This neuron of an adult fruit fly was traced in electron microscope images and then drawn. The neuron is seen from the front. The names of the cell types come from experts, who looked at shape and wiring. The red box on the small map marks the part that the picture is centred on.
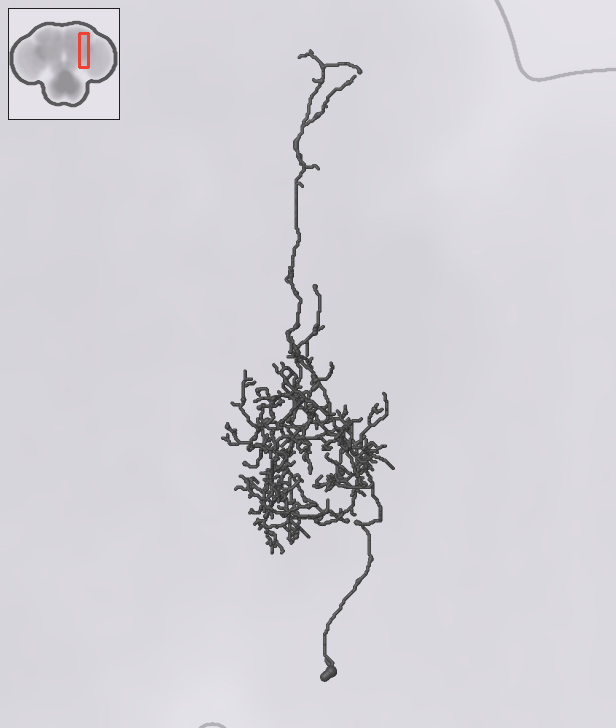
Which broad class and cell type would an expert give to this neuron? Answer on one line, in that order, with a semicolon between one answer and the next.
central-brain intrinsic neuron; AVLP345_b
